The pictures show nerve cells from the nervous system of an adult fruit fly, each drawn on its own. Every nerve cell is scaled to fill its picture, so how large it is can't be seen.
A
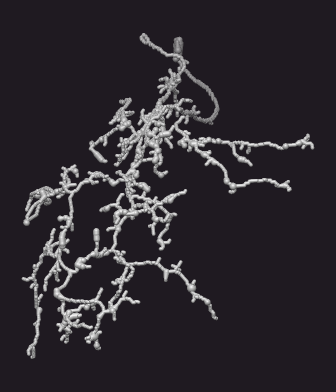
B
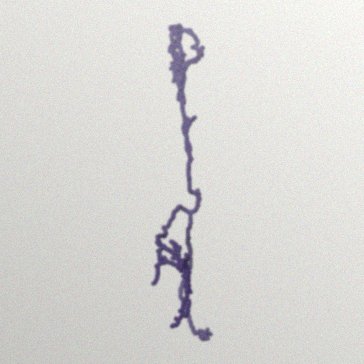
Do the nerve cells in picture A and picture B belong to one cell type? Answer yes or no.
no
